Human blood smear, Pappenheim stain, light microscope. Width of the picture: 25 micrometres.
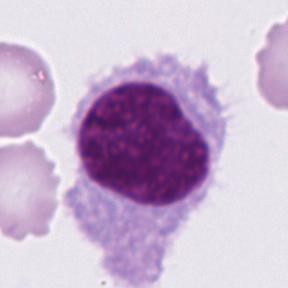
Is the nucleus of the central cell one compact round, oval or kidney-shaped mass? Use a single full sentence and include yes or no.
Yes, the nucleus is neither lobed nor folded but one compact round, oval or kidney-shaped mass.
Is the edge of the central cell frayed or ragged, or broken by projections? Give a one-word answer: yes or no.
Yes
